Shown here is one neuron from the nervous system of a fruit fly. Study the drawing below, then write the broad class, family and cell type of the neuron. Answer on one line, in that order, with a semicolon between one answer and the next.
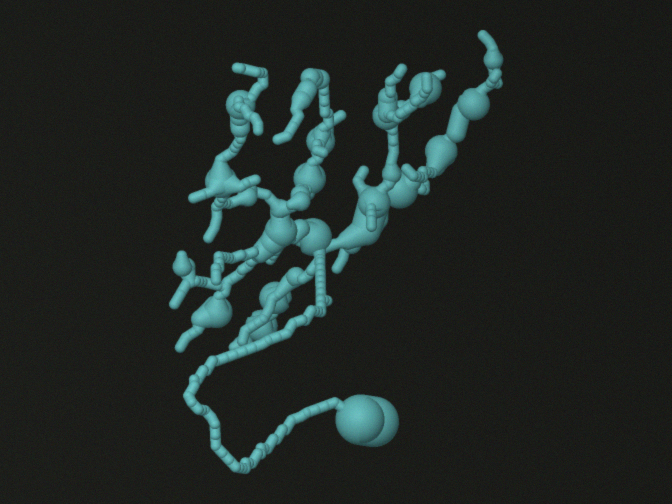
optic-lobe intrinsic neuron; Dm; Dm15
